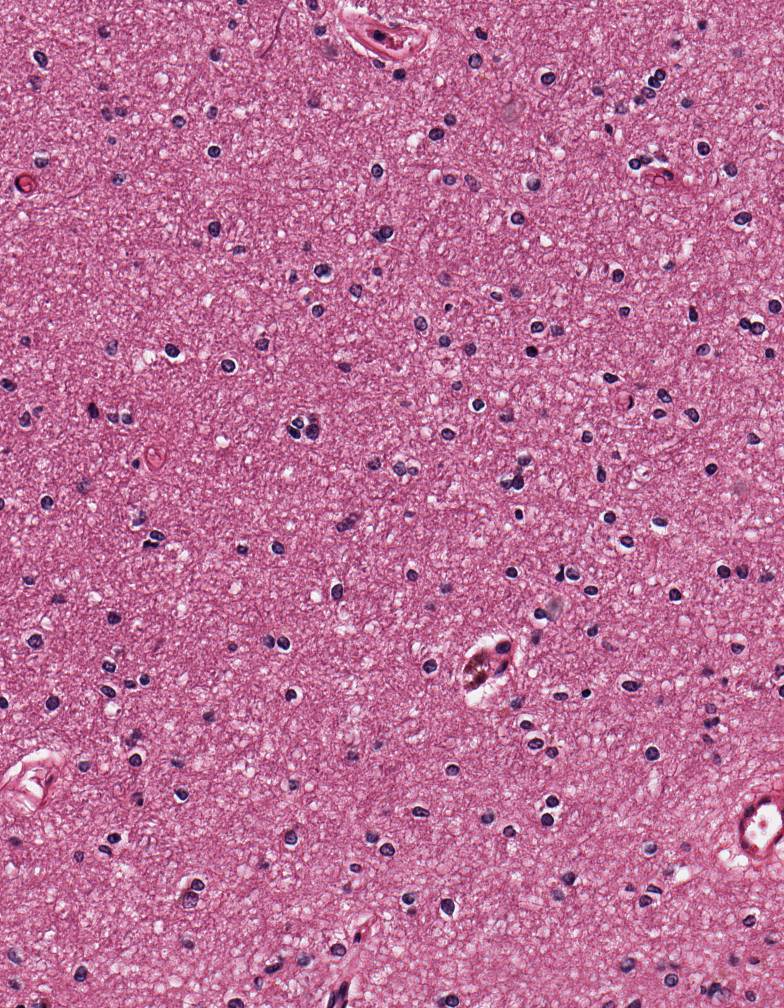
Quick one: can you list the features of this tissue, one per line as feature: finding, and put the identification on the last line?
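Arrangement: single small cells scattered across the field, no glands, nests or other organised units
Matrix: pink, finely fibrillary, dotted with many tiny clear vacuoles
Nuclei: mostly small, round, dark-staining; many with a clear halo
Spacing: fairly even, only occasional pairs or groups of two or three
Name: cerebral cortex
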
